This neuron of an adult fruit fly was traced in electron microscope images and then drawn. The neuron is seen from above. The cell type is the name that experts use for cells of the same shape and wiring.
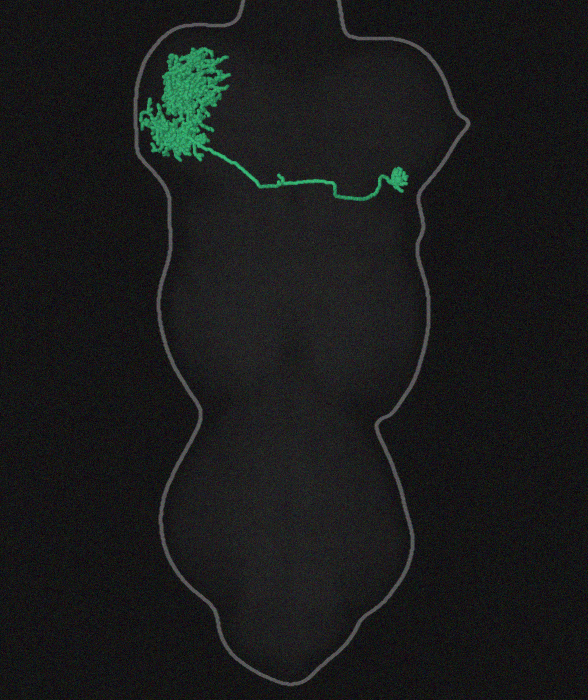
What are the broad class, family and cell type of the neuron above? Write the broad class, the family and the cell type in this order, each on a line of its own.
nerve-cord intrinsic neuron
hemilineage 19B
IN19B012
